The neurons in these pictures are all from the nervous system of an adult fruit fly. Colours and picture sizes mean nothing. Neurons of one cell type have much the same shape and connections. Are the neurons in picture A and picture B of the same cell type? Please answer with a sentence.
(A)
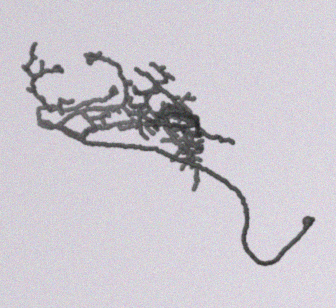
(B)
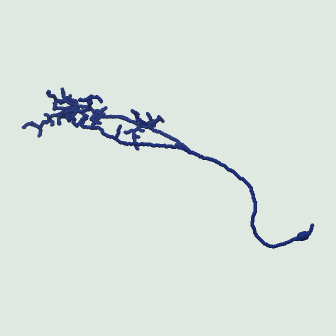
They are of different cell types.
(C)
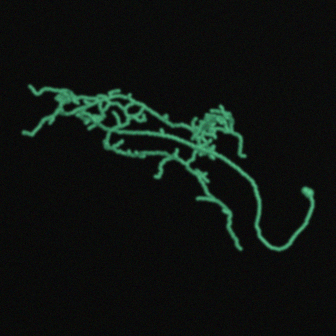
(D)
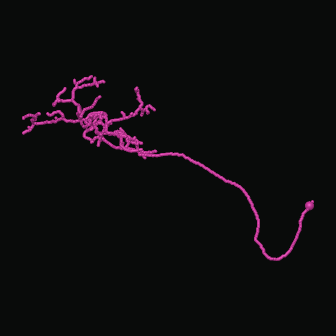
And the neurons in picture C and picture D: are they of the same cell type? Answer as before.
They are of different cell types.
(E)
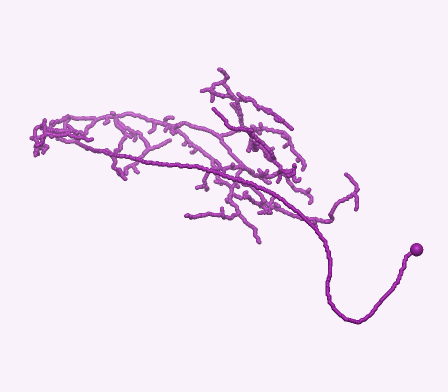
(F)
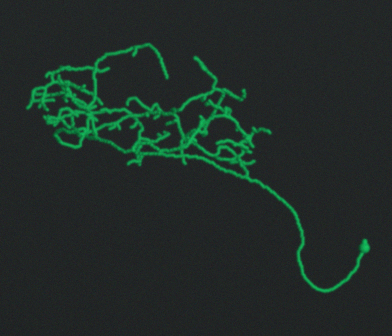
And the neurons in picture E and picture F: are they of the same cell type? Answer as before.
They are of the same cell type.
